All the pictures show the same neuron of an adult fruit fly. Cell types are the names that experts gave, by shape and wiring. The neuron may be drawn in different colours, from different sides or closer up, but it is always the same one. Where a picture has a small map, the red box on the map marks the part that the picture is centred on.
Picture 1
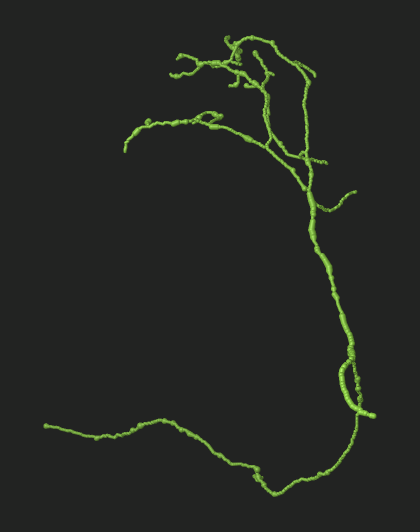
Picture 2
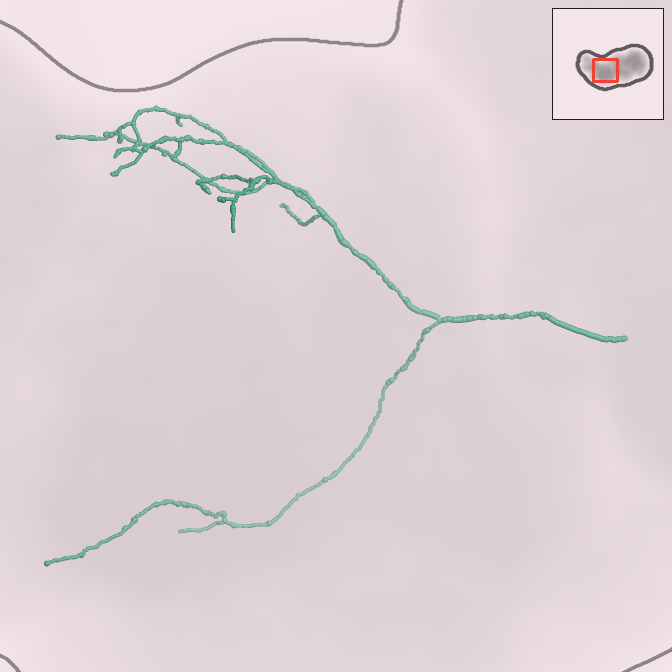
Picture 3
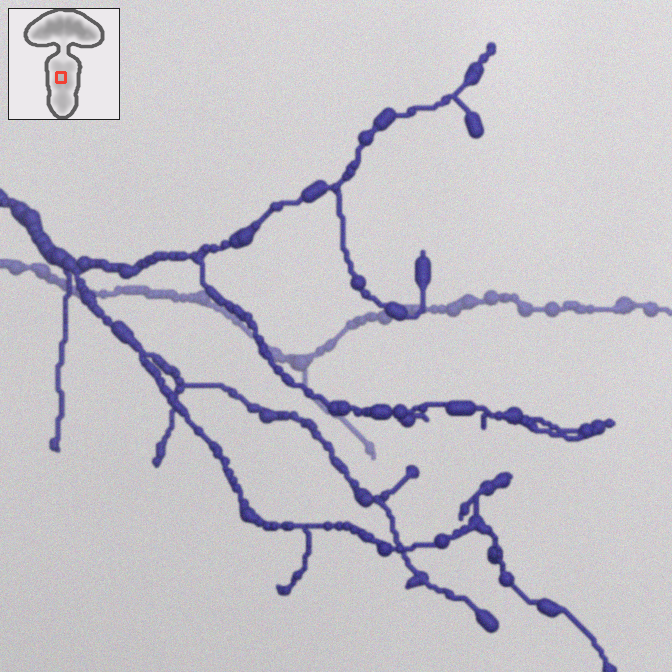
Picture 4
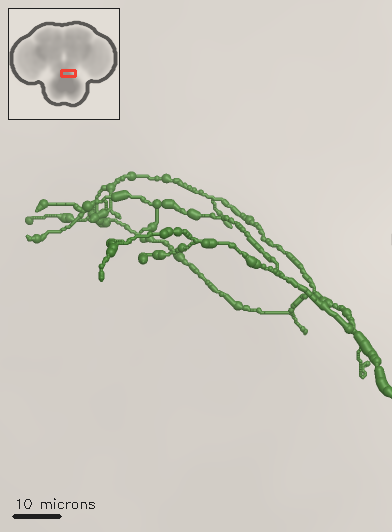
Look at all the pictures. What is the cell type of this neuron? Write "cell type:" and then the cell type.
cell type: SNxx26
